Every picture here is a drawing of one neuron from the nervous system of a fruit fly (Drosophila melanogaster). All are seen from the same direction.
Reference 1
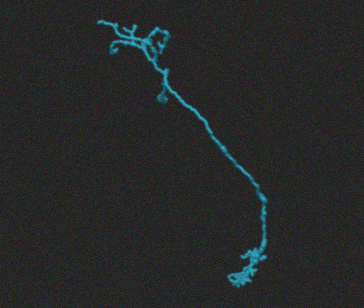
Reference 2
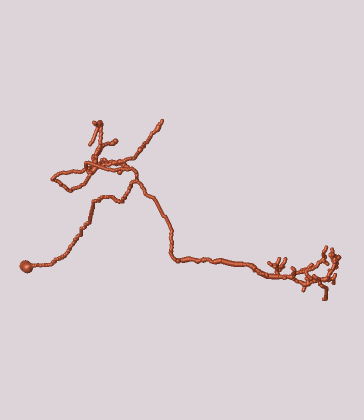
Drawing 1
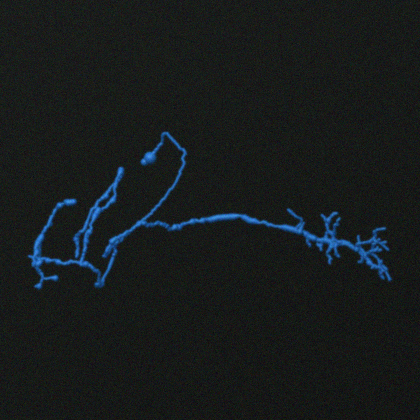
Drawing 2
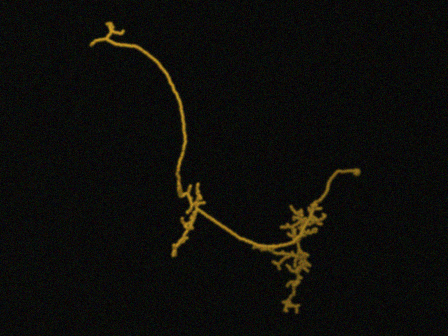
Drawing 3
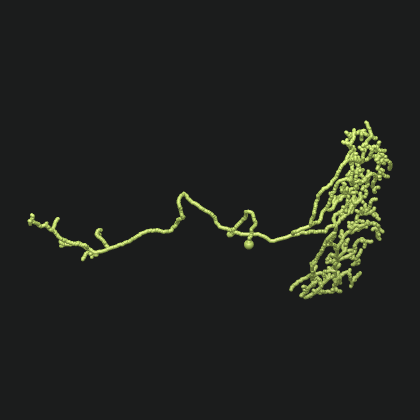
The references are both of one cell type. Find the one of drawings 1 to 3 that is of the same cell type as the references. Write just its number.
1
